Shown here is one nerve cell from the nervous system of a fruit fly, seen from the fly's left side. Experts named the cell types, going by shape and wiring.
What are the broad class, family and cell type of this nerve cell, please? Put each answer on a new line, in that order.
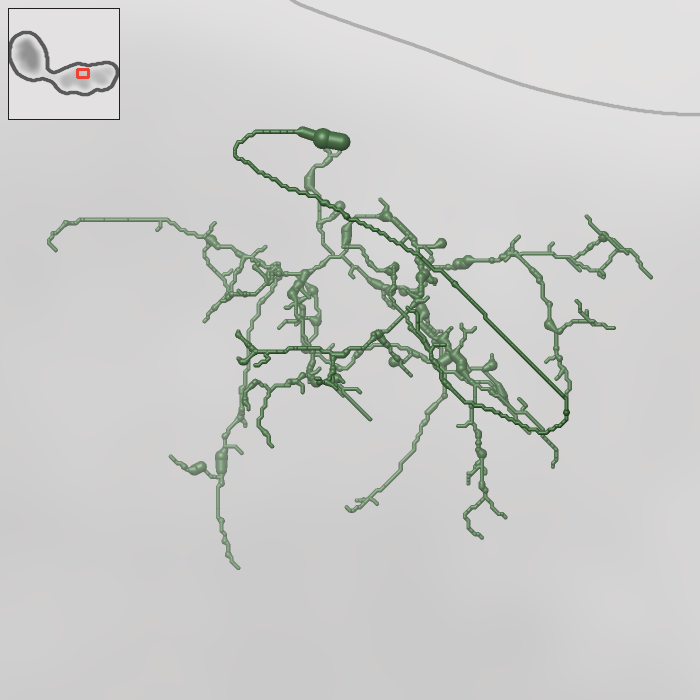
nerve-cord intrinsic neuron
hemilineage 11B
IN11B022_c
